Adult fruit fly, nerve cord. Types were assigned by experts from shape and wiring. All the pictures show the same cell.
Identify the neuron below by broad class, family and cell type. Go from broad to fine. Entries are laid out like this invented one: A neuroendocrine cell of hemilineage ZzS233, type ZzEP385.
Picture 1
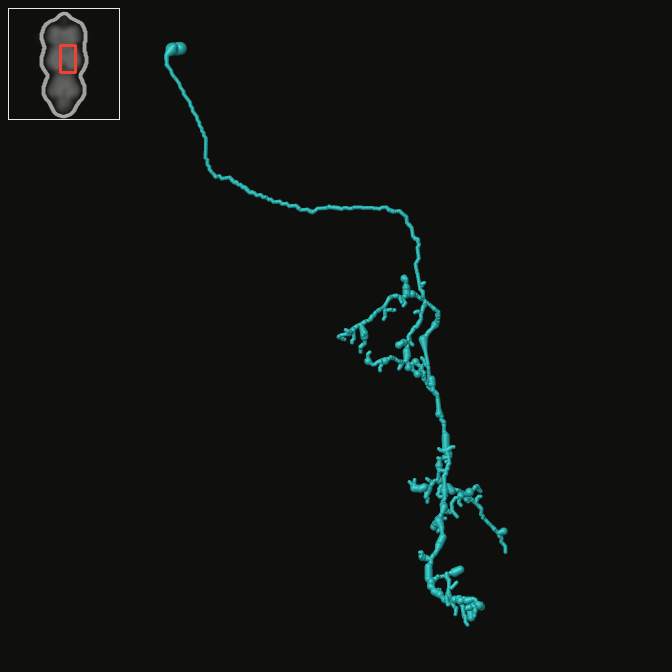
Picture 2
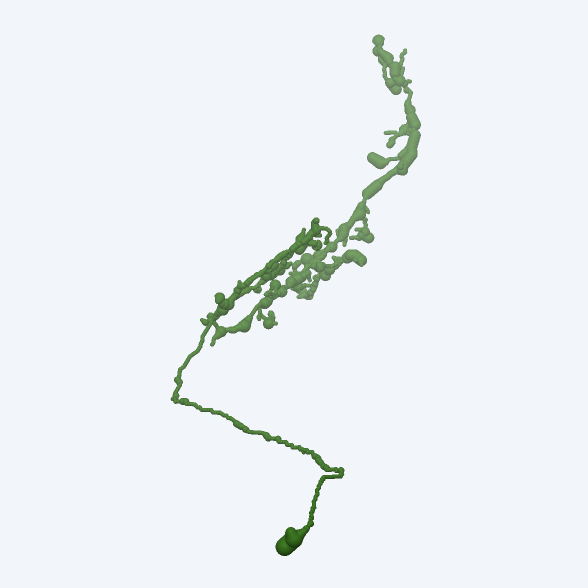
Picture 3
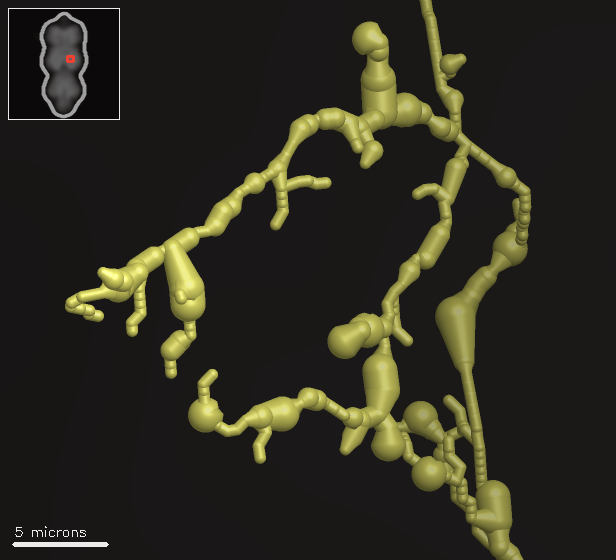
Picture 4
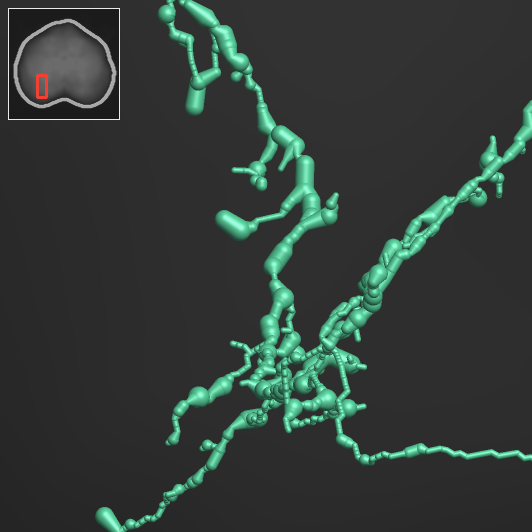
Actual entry: A nerve-cord intrinsic neuron of hemilineage 14A, type IN14A086.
